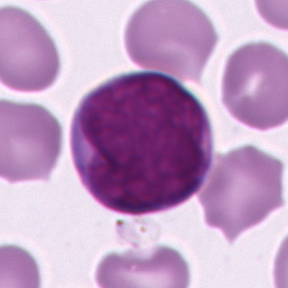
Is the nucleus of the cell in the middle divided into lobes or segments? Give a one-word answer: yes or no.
No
